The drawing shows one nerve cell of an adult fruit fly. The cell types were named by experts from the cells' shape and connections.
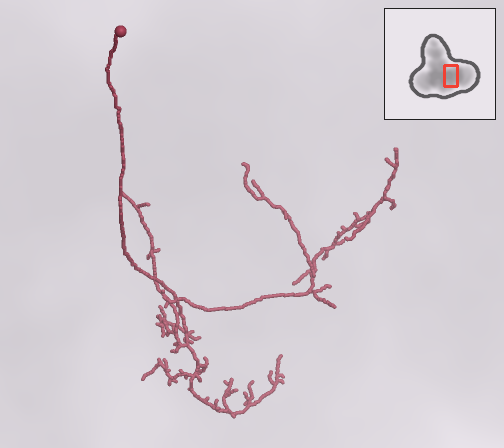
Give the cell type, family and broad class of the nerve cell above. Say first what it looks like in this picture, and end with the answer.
The cell body can be seen at the upper left of the picture. The picture shows dozens of branch ends. It is of cell type WED103. Its family is hemilineage DM1_antero_ventral. This is a central-brain intrinsic neuron.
